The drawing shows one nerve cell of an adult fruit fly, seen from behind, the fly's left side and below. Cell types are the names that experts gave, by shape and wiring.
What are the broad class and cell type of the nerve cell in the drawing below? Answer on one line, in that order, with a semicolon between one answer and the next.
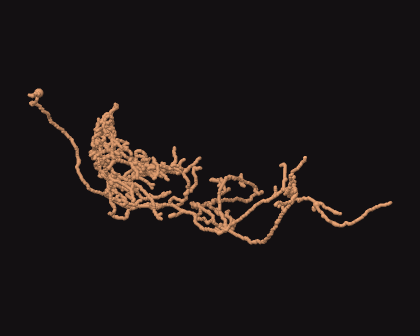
central-brain intrinsic neuron; GNG244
